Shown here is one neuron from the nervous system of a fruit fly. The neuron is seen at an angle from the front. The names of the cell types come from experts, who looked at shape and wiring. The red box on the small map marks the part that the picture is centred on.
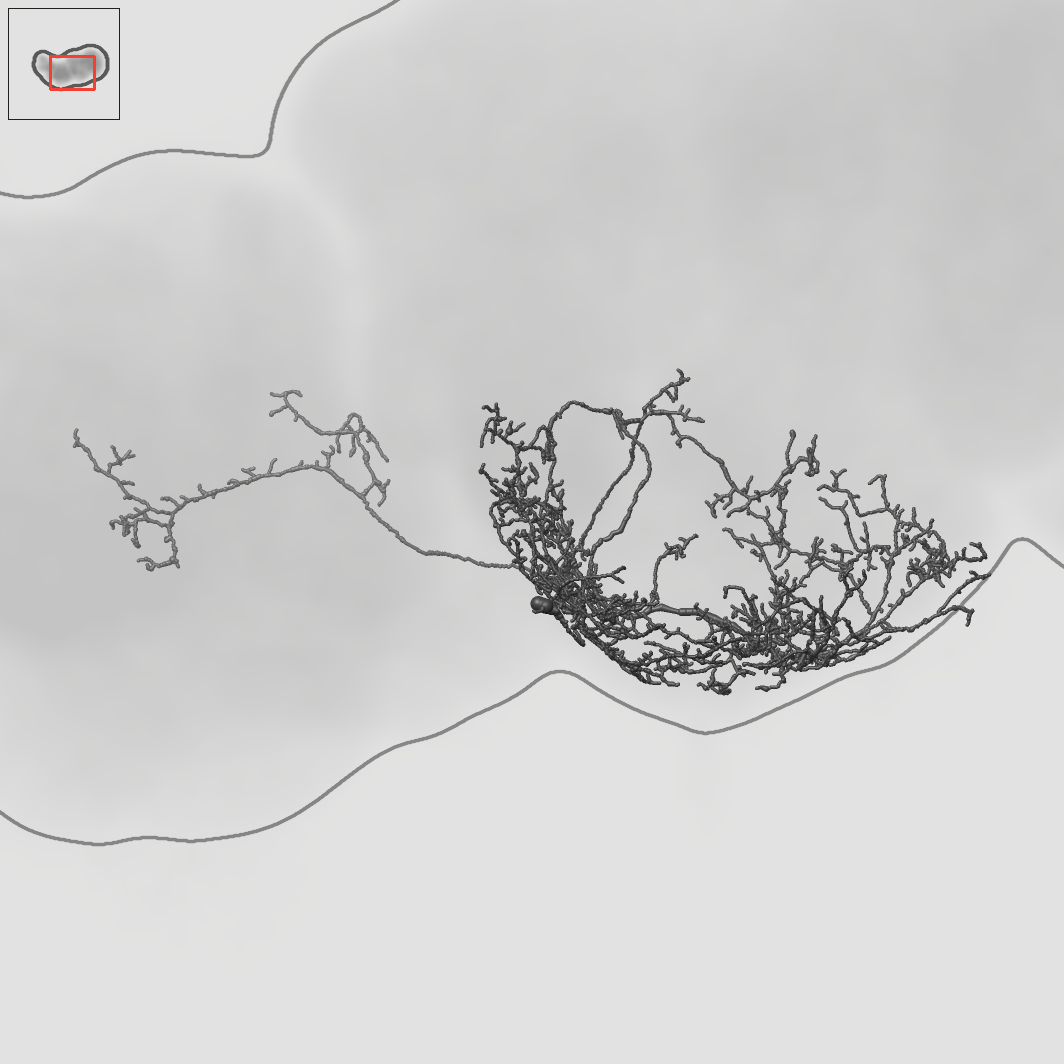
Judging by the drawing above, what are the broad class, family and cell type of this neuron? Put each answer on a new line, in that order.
descending neuron
DNge
DNge143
